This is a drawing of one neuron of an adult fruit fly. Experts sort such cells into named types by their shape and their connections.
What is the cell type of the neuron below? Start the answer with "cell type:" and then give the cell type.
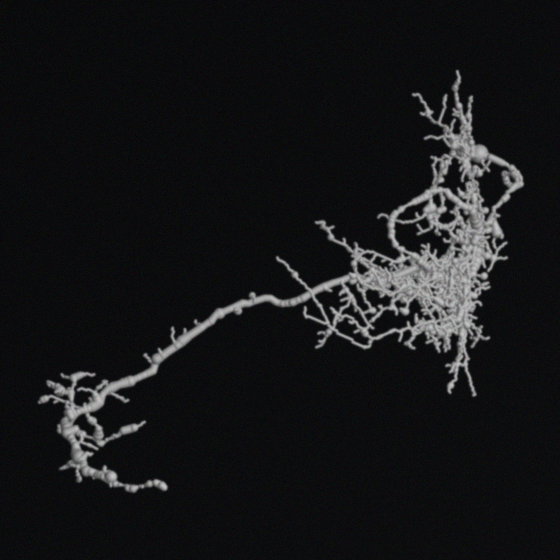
cell type: CB0629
